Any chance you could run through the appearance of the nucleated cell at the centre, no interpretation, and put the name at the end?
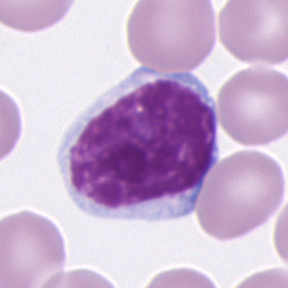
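Notice how little cytoplasm there is: just a narrow rim around the nucleus. That rim is wider on the lower left than on the right, and it holds no vacuoles. The outline is slightly angular rather than smoothly round. You are looking at a typical lymphocyte.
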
